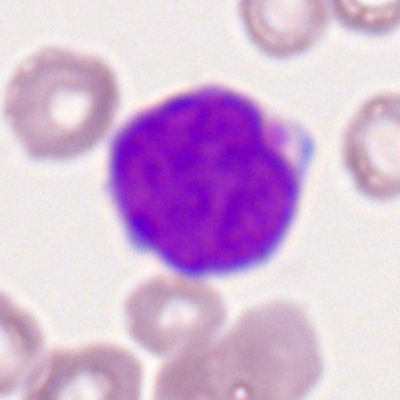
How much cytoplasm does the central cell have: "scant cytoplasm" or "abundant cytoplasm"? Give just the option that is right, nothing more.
Scant cytoplasm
